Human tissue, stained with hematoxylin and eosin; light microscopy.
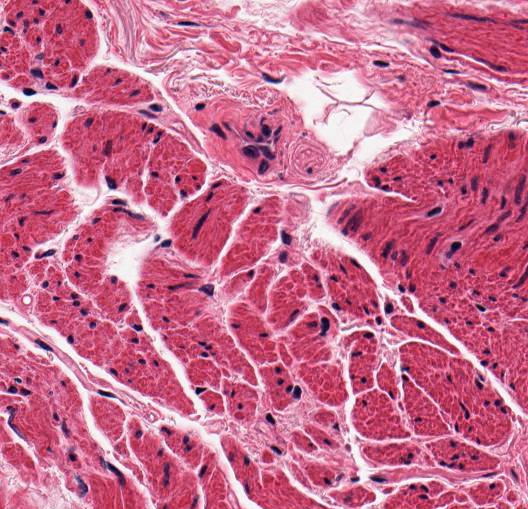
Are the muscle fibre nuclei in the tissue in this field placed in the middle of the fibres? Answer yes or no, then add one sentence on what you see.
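Yes. The muscle nuclei are dark, oval and lie within the fibres rather than at their edges.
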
